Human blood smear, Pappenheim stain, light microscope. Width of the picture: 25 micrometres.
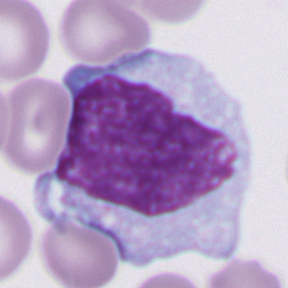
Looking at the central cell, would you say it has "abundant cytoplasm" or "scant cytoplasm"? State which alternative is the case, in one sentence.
What surrounds the nucleus is plentiful cytoplasm.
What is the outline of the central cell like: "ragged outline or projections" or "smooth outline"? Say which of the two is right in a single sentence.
What bounds the cell is a rough outline.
